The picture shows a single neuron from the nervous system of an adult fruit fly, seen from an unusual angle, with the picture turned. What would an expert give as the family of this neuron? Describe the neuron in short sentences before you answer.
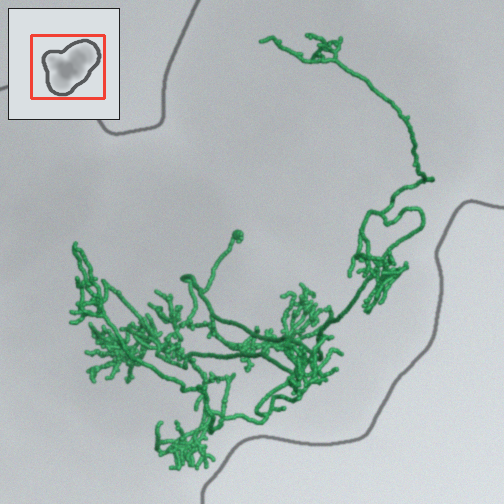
The picture shows dozens of branch ends. In this view it is about as wide as it is tall. It is an ascending neuron. Its family is hemilineage 09B.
